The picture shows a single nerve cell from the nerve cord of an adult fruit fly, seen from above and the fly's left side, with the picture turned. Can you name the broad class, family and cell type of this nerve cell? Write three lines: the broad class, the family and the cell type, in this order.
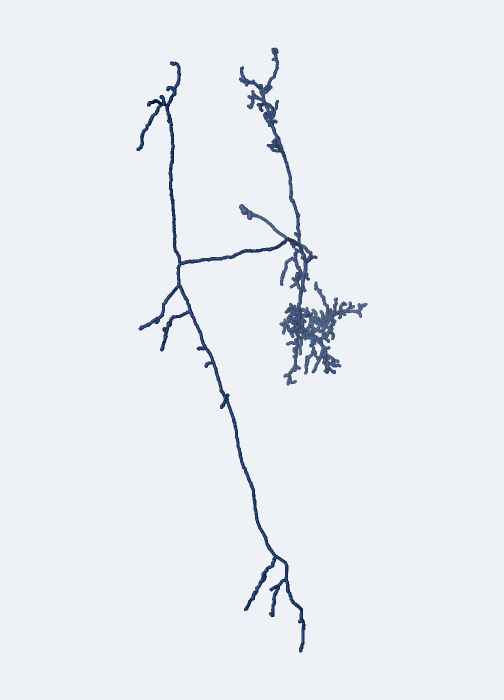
nerve-cord intrinsic neuron
hemilineage 08B
IN08B054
